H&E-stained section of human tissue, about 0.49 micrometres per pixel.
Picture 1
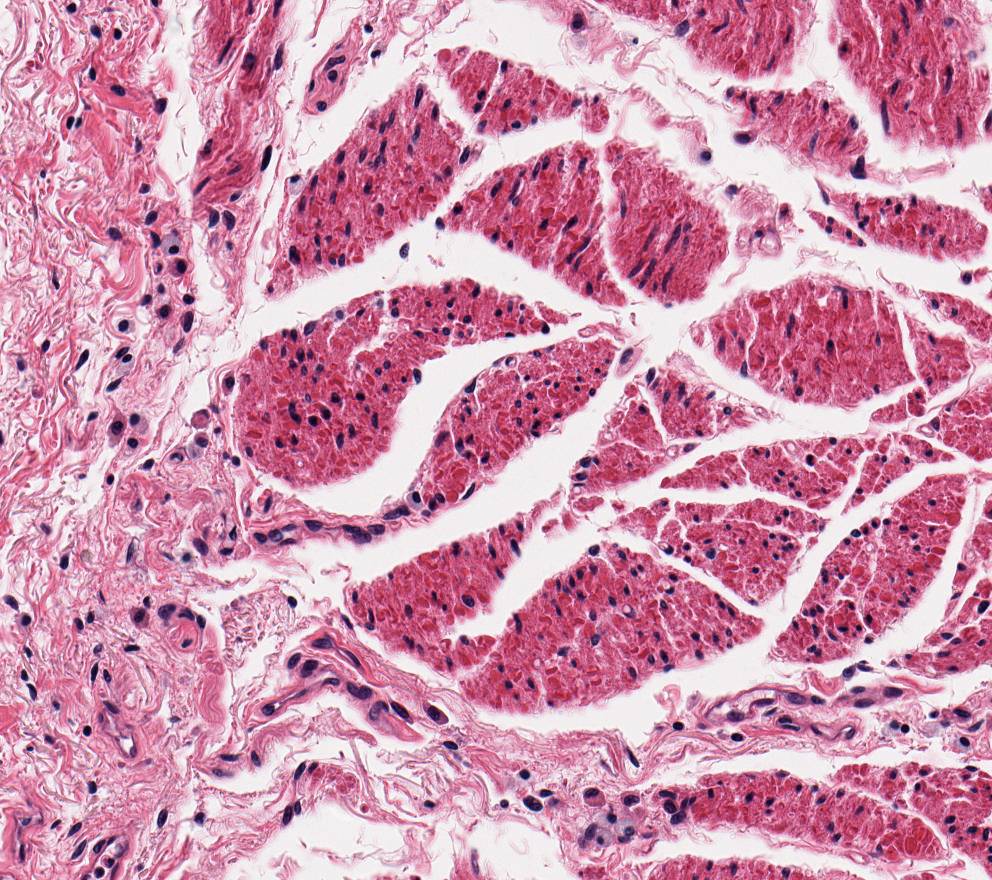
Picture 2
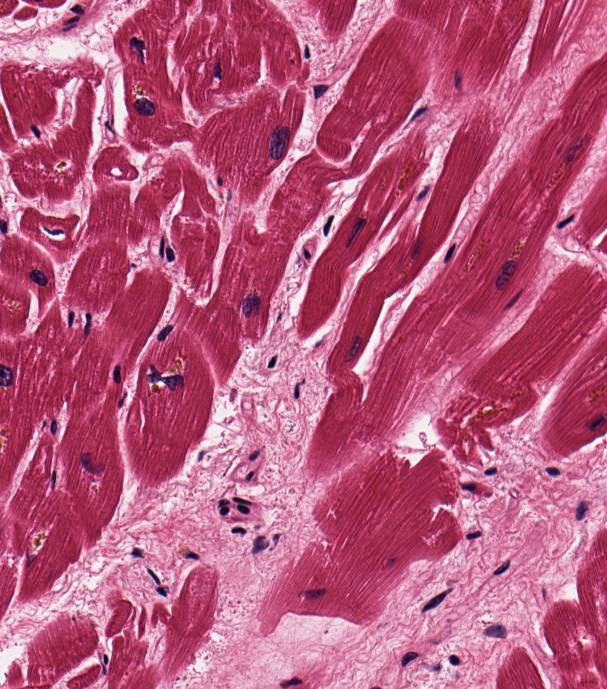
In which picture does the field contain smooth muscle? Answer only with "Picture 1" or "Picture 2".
Picture 1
